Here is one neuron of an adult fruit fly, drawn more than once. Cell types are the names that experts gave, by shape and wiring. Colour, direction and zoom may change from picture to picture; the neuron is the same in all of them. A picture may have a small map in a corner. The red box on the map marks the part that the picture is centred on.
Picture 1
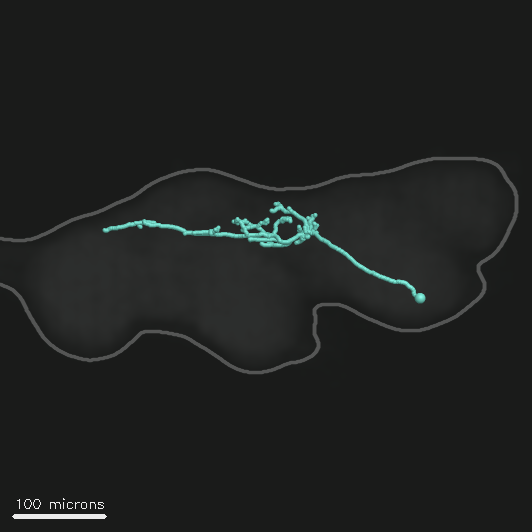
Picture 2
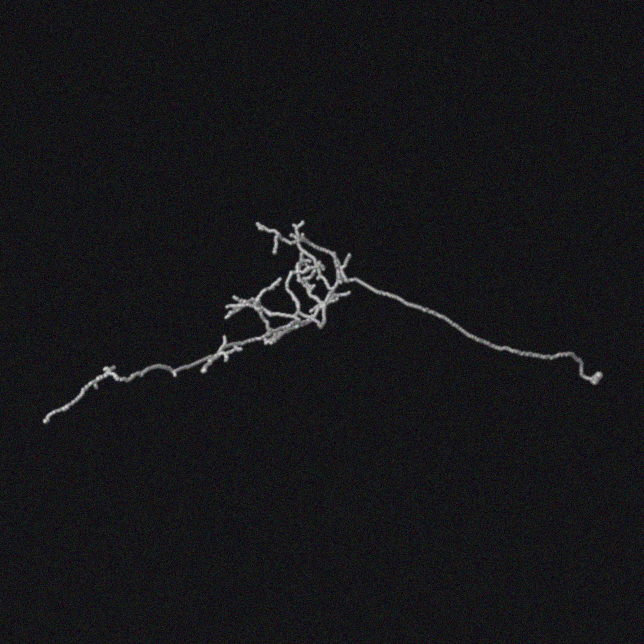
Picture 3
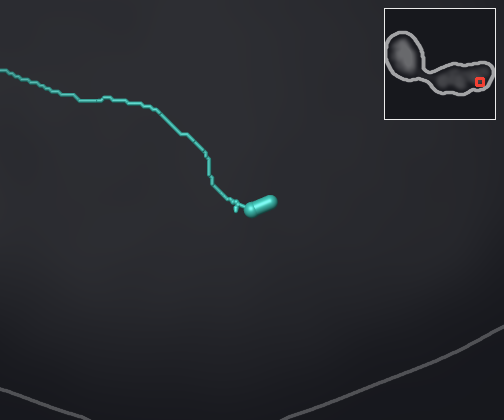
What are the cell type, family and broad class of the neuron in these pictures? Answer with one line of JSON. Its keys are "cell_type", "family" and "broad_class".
{"cell_type": "IN16B107", "family": "hemilineage 16B", "broad_class": "nerve-cord intrinsic neuron"}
